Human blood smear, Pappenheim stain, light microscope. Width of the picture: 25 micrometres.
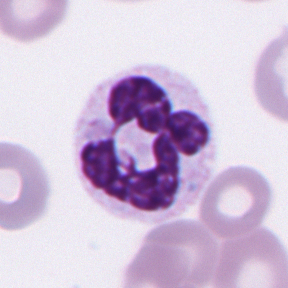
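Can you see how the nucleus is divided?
Yes: into several separate lobes, arranged in a ring around a pale central area.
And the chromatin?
Dark purple and coarsely clumped, while the cytoplasm holds only very fine, faint granules.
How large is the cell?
About 14 by 12 micrometres.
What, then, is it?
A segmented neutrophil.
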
